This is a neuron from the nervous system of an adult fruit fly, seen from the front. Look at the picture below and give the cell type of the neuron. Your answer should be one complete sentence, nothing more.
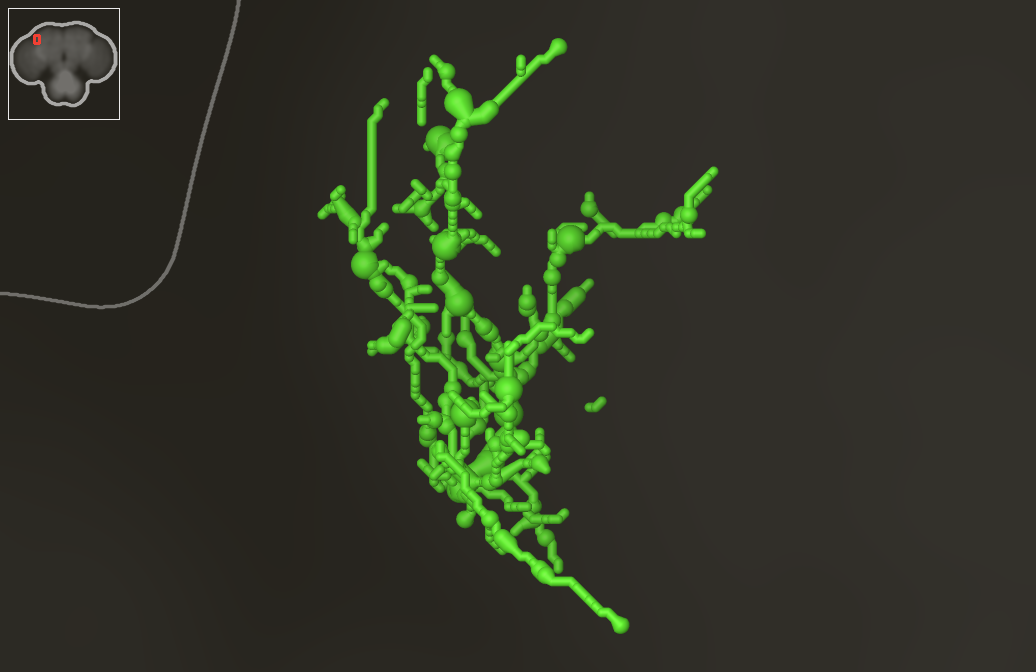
To the cell type CB2889 belongs this neuron.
